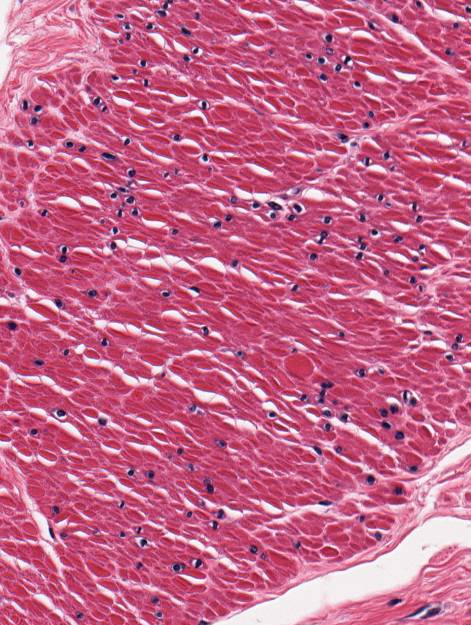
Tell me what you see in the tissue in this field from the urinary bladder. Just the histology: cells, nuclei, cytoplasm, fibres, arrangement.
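Deep pink fibres, densely packed, fill almost the whole field, showing as small, closely packed polygonal and oval profiles. One fibre just right of centre stands out: larger, rounder and more deeply pink than those around it. Along the upper left edge runs a band of wavy, looser connective tissue.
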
